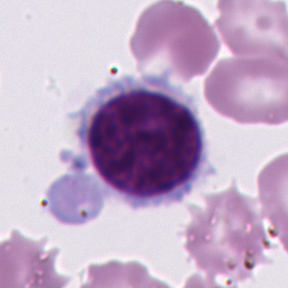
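Hairy cell: the central cell in this stained smear of peripheral blood. Look first at how scant its cytoplasm is, forming only a thin rim around the nucleus. Now follow the margin all the way around, and you will see fine, irregular hair-like projections fringing it. Take your time over the cytoplasm: it shows no visible granules and no vacuoles.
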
